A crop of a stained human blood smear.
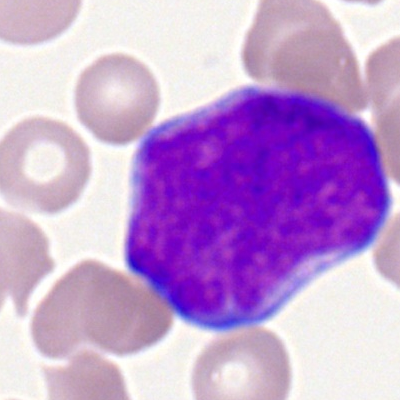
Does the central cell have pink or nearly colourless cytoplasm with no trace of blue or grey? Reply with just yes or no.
No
